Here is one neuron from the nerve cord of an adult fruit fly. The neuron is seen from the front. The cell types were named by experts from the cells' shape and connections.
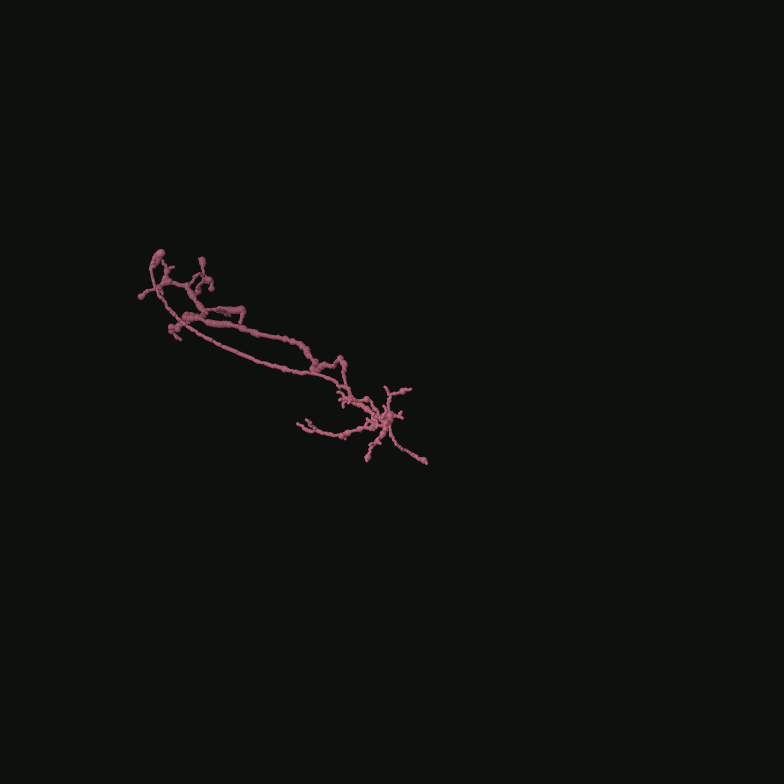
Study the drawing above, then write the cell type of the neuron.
GFC3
